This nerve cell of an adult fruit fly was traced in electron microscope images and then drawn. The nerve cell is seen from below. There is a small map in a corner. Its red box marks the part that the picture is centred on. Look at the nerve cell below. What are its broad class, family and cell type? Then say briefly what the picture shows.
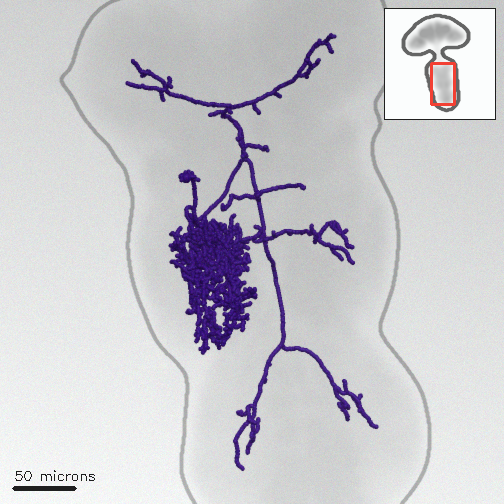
It is a nerve-cord intrinsic neuron. The family is hemilineage 07B. Its cell type is IN07B007. It lies in the nerve cord. From top to bottom in the picture it spans about 350 microns. The picture shows dozens of branch ends.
